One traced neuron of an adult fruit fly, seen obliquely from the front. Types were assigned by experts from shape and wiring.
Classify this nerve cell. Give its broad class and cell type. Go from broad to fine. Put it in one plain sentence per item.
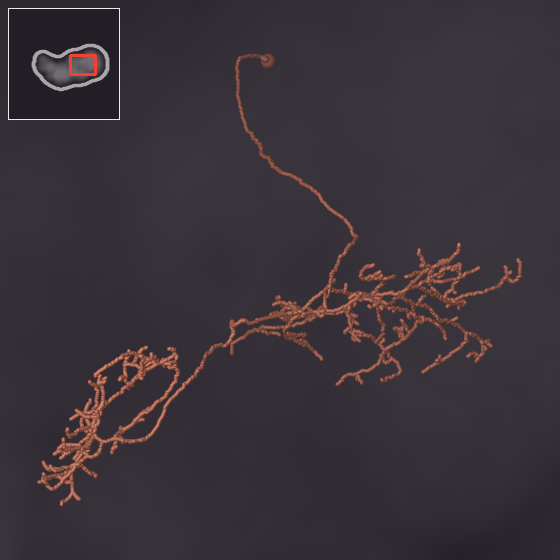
A central-brain intrinsic neuron, type LAL196.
